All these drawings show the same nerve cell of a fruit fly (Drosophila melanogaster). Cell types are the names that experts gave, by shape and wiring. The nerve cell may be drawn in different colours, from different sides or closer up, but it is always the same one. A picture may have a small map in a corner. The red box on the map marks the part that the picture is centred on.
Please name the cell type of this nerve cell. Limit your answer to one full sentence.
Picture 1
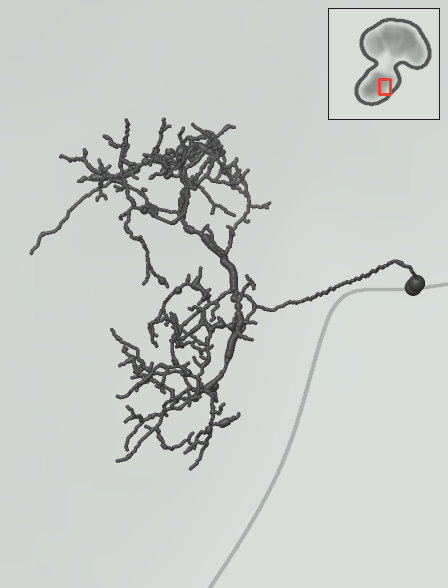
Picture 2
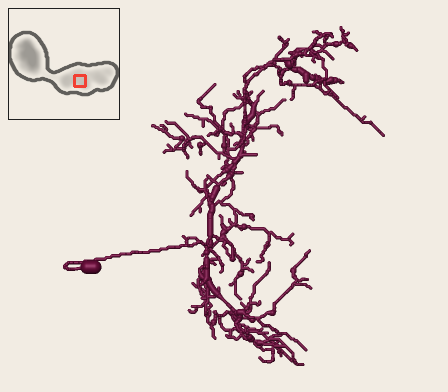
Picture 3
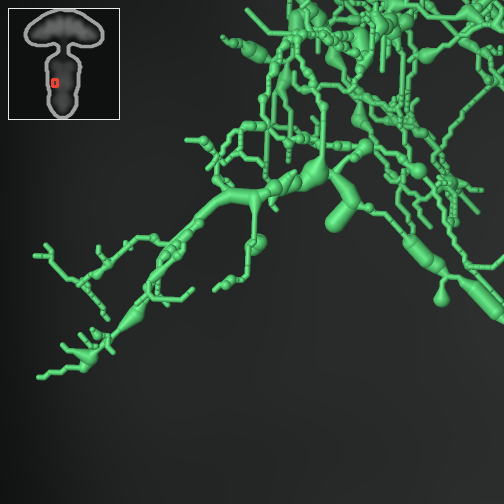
This nerve cell carries the cell type designation IN08A027.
